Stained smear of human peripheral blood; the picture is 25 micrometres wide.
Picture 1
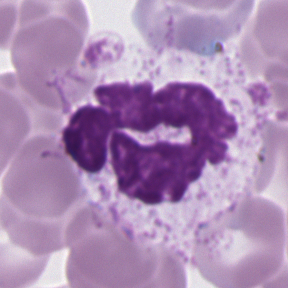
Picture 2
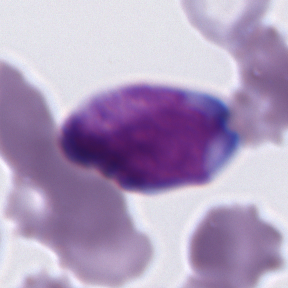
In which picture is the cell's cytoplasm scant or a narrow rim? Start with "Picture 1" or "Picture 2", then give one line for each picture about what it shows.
Picture 2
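In picture 1: The cytoplasm is abundant and very pale, almost colourless.
In picture 2: The nucleus fills almost the whole cell.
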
